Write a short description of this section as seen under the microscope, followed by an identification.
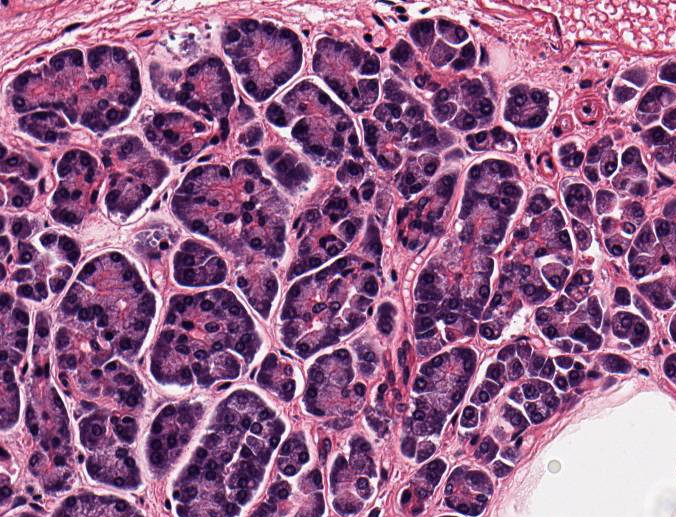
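Look first at the closely packed acini, gathered into rounded clusters with thin pink fibrous septa between them. The acinar cells have round, dark nuclei sitting toward the cell base. Clear retraction gaps part many clusters from the septa. This is pancreas.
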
